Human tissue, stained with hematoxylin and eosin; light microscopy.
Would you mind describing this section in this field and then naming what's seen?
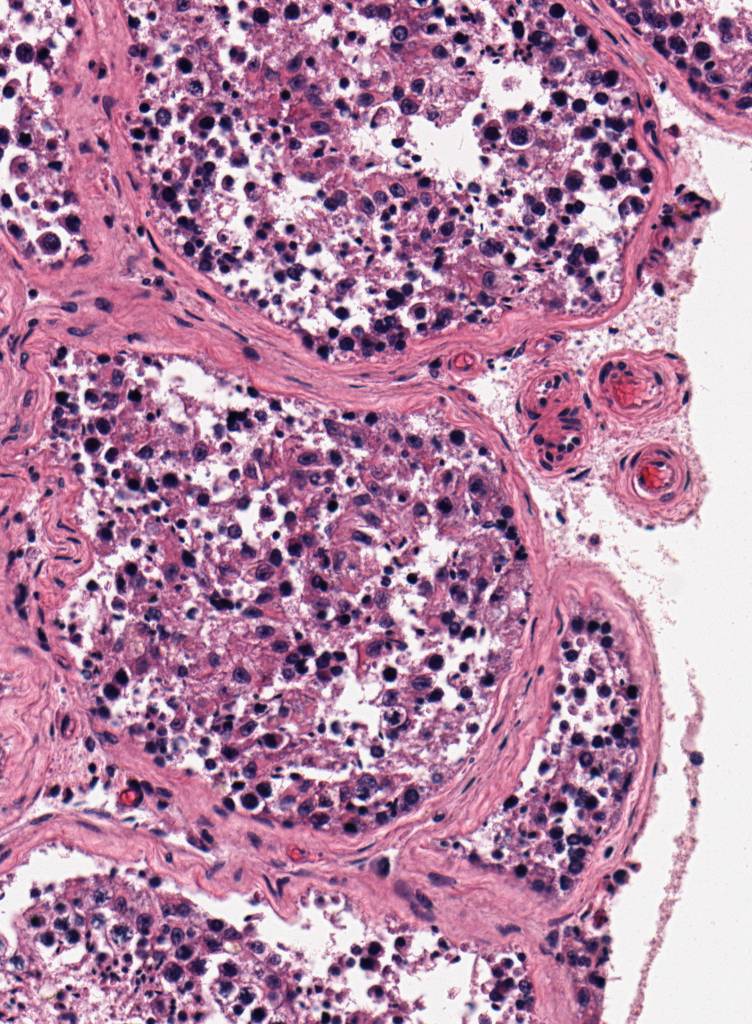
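Tubules bounded by thick, pink, layered fibre bands with flattened spindle-shaped nuclei. Tubules packed with many small round cells with dark, dense nuclei, mixed with larger cells with paler, rounder nuclei. Tissue between tubules scant, mostly dense pink fibres, no fat cells. Testis.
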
